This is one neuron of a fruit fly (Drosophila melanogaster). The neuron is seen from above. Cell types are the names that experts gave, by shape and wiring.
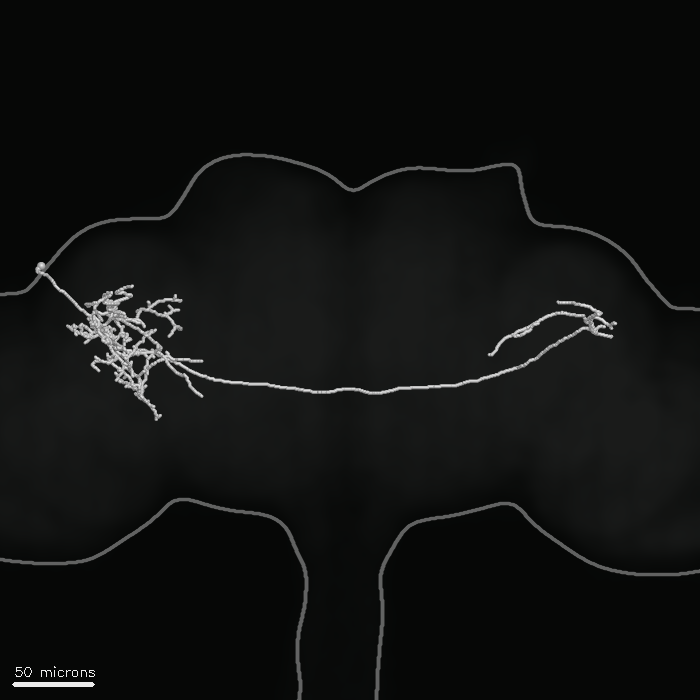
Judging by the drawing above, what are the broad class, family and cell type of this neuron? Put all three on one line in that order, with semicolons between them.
central-brain intrinsic neuron; hemilineage VLPl&d1_lateral; CB4165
